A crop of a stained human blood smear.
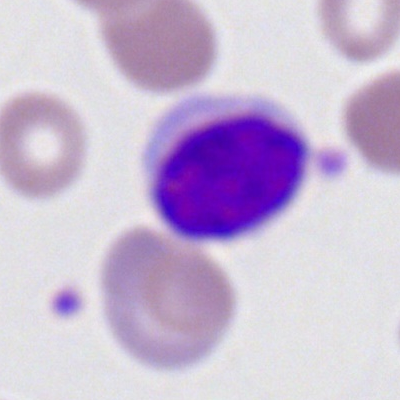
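Lymphocyte, in which the nucleus occupies most of the cell and leaves only scant cytoplasm. This thin rim of cytoplasm is pale blue, with no visible granules. A small purple dot lies just beyond the right edge of the cell.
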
